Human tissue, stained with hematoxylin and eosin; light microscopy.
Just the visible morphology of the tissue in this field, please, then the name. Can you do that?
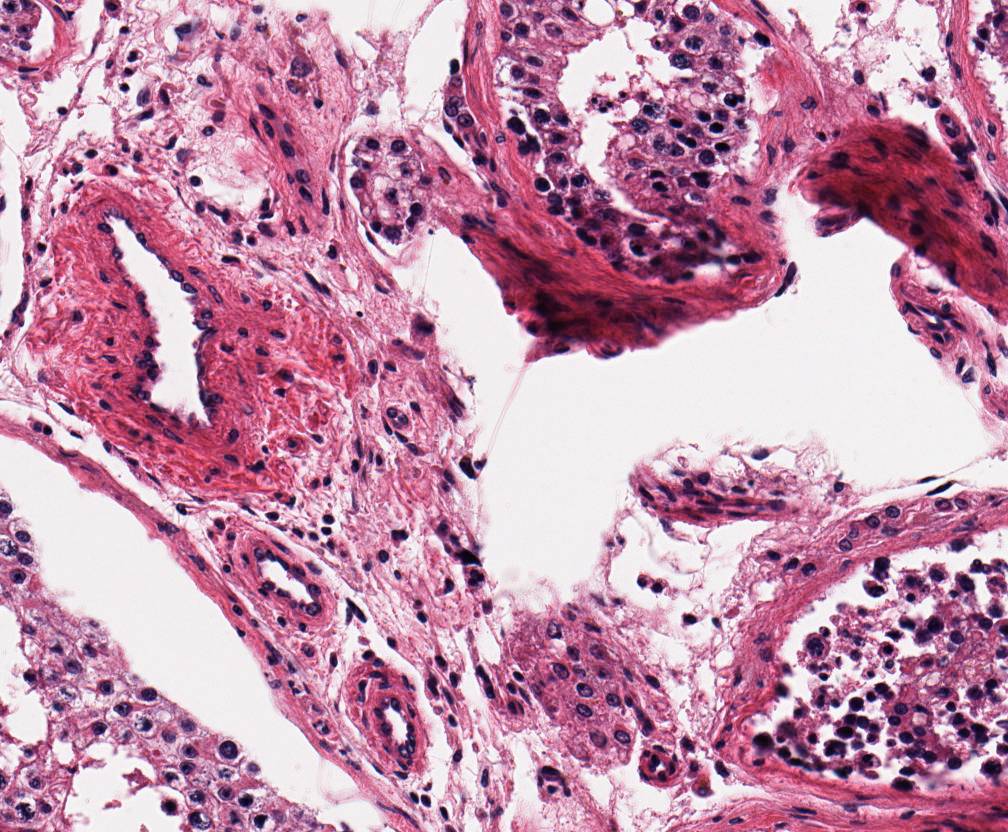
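Around each tubule I see a thick, pink, layered fibrous wall holding flattened, elongated nuclei. Inside, round nuclei, many with coarse dark chromatin, sit in pale cytoplasm. The lower right tubule's centre holds many loosely scattered, detached round cells with dark nuclei. This is testis.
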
